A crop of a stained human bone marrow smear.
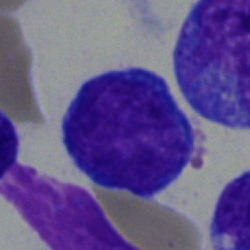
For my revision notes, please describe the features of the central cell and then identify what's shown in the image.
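Let's begin at the edge, where a thin rim stains deep blue. The chromatin is finely stippled and evenly spread, with no coarse dark clumps. You won't find distinct granules, or any vacuoles. So this is a blast.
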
